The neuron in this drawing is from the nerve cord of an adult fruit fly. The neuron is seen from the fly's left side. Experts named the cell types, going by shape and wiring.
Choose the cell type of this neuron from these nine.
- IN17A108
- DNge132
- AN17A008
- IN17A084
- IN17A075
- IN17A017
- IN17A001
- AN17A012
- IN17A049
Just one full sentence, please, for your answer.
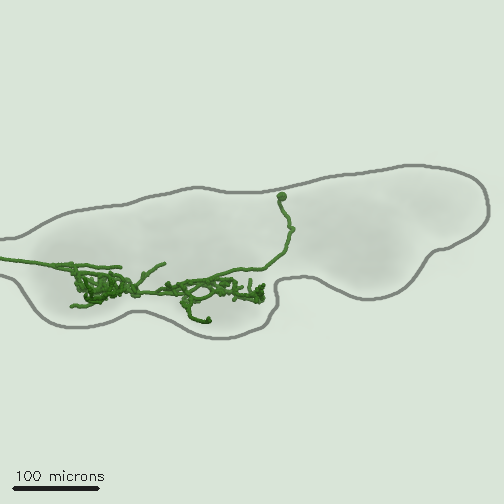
It is AN17A008 that names the cell type of this neuron.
